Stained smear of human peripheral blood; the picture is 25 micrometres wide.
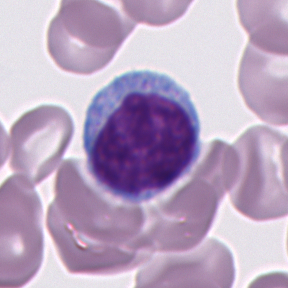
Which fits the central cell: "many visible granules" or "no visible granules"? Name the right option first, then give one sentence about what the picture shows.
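No visible granules. No distinct granules are seen in the cytoplasm.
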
